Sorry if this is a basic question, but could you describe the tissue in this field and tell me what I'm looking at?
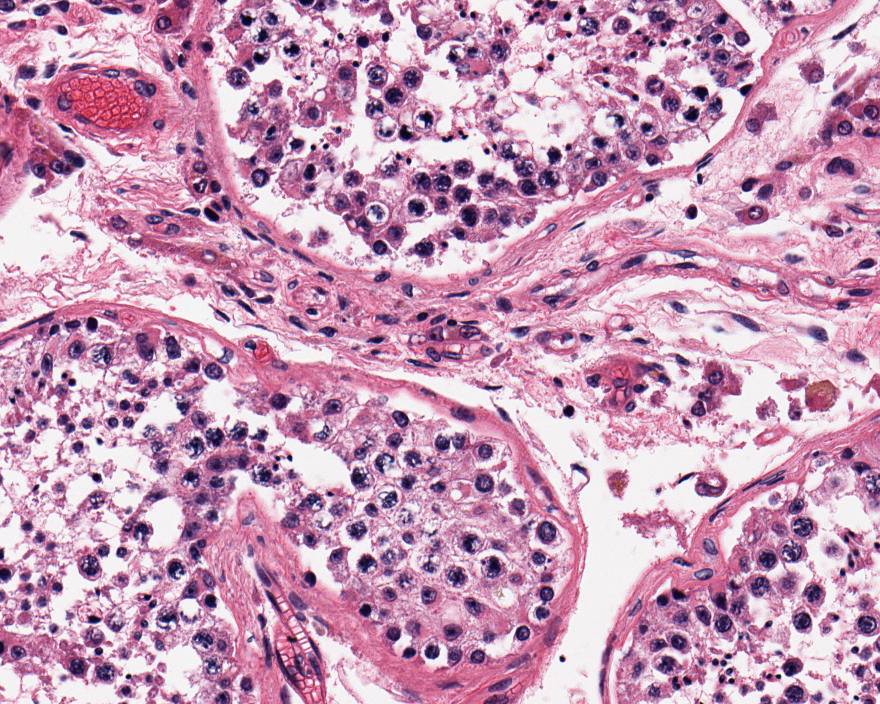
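Rounded tubule cross-sections lie at top centre, lower left, lower centre and lower right, separated by connective tissue bands. Many intratubular cells are large and round, with round nuclei of coarse, clumped dark chromatin. Small, very dark, round nuclei are scattered among these larger cells. Just right of centre, a small cluster of polygonal cells with abundant pink cytoplasm lies in the connective tissue. The tissue is testis.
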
